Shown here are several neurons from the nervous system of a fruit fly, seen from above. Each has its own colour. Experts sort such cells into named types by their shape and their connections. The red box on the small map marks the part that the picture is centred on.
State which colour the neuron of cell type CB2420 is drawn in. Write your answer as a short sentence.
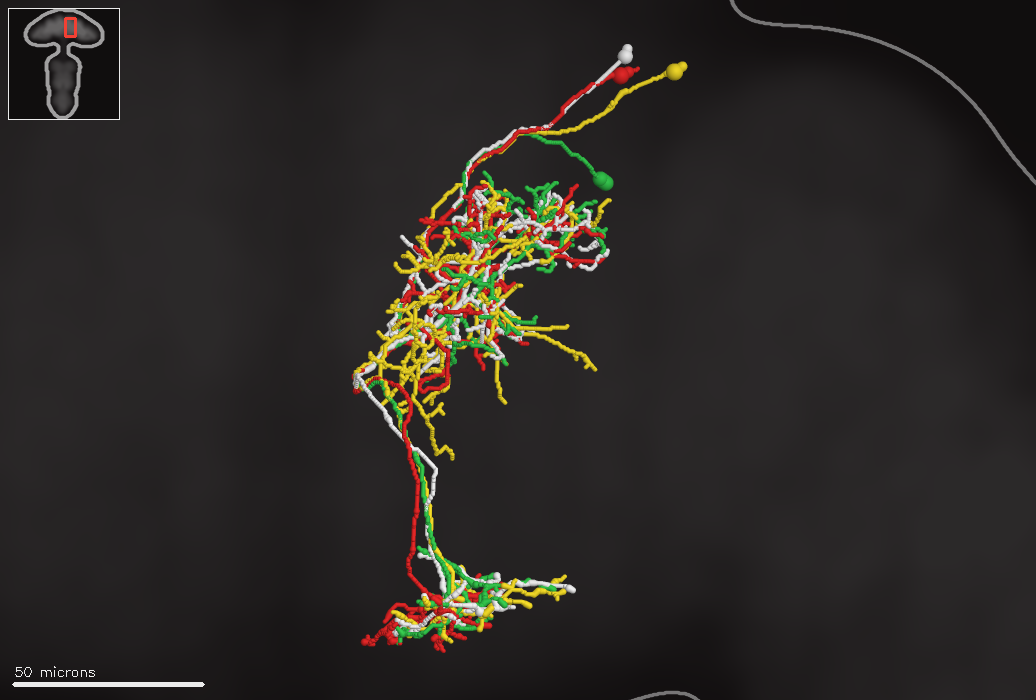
The colour is white.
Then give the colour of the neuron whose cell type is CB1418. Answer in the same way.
The colour is green.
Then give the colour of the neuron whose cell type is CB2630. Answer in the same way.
The colour is red.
